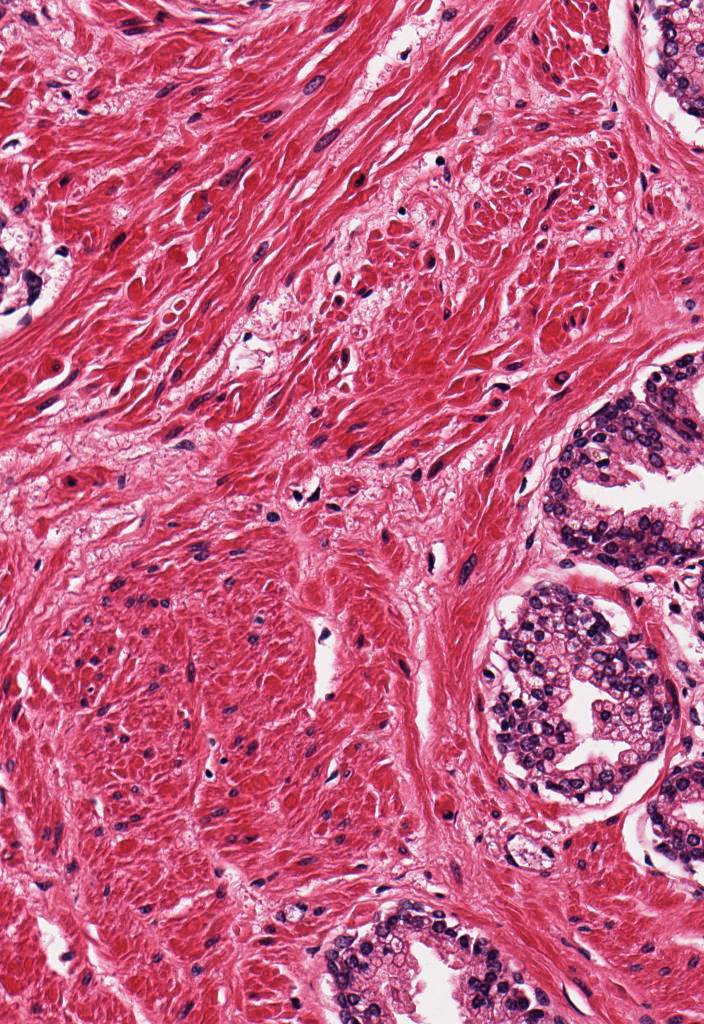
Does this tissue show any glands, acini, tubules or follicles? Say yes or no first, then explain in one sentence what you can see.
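Yes. The glands are lined by epithelial cells with pale, clear to finely vacuolated cytoplasm and round dark nuclei.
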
